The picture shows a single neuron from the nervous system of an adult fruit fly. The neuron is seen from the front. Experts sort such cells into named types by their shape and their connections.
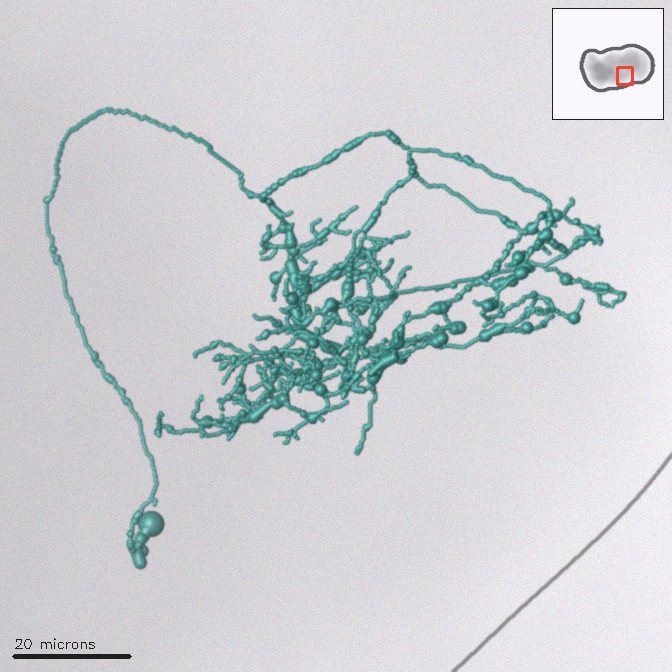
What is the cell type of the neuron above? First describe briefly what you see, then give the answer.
The cell body can be seen at the lower left of the picture. By the scale bar it is about 100 microns wide in this view. Dozens of branch ends can be seen. It is a central-brain intrinsic neuron. It is of cell type GNG397.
